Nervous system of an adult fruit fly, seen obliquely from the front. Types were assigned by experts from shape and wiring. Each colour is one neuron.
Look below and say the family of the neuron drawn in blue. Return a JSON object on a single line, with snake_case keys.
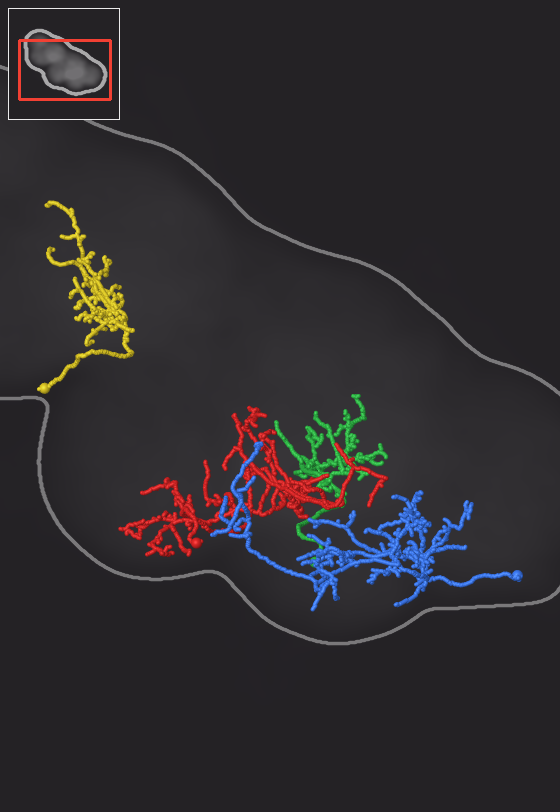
{"family": "hemilineage 14A"}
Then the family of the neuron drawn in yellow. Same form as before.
{"family": "hemilineage 14A"}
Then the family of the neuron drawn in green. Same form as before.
{"family": "hemilineage 14A"}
